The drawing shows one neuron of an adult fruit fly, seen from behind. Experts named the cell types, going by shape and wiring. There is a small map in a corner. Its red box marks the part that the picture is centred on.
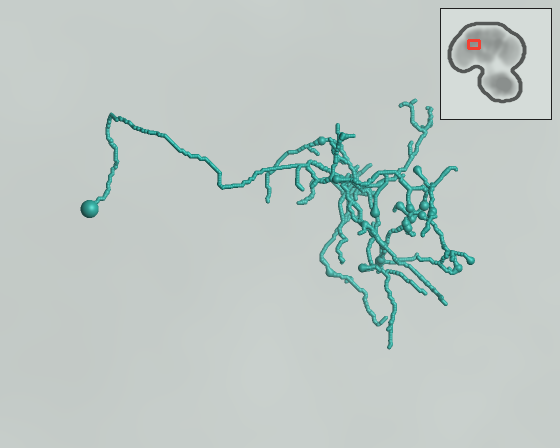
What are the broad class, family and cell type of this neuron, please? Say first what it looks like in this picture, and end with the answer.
The cell body is on the left of the picture. The picture shows dozens of branch ends. This is a central-brain intrinsic neuron. Its family is hemilineage ALl1_dorsal. The cell type is CB1824.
